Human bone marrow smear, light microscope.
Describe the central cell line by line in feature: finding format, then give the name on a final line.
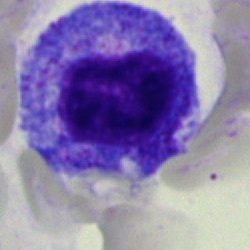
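Outline: roughly round, edge finely ragged and uneven
Chromatin: dark purple, fairly condensed
Cytoplasm: blue-violet
Granules: many, small, reddish-purple, scattered through the cytoplasm
Name: promyelocyte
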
